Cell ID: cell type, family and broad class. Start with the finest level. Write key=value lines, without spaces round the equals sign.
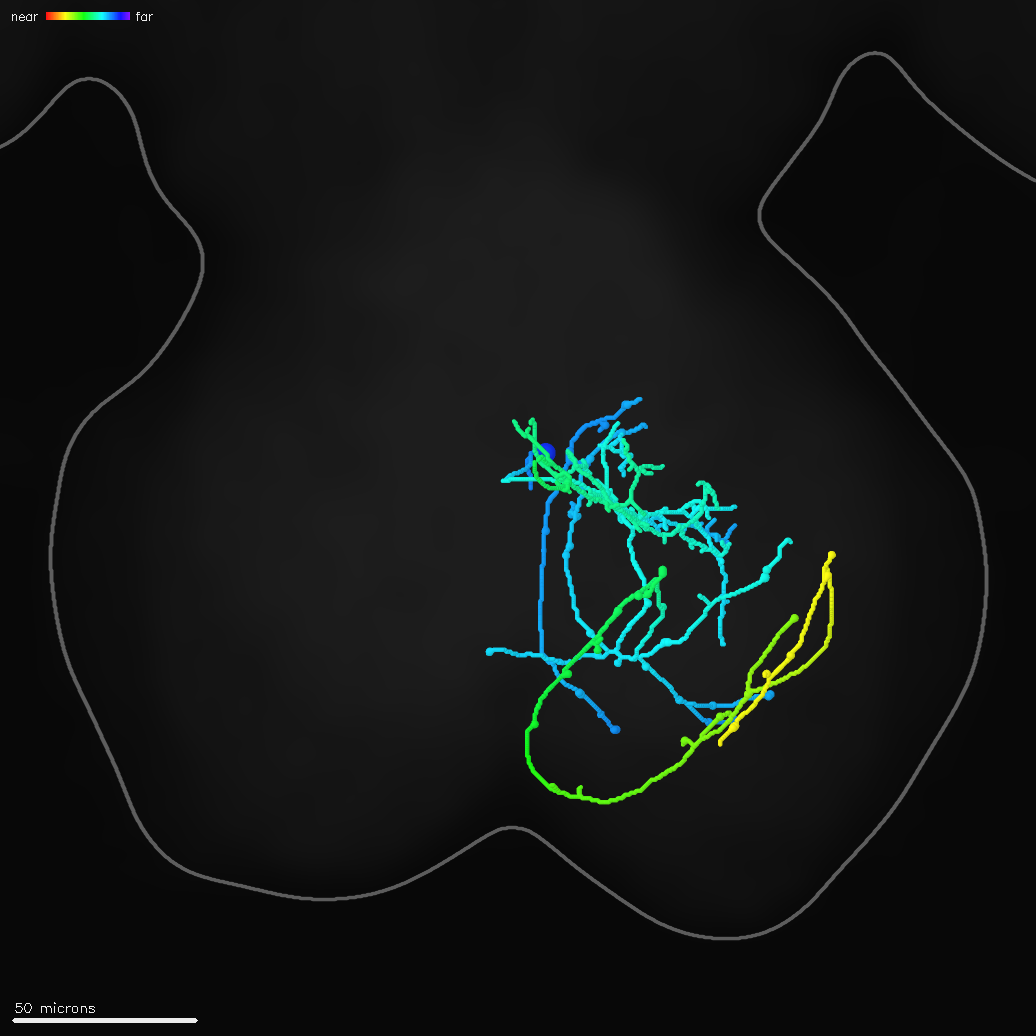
cell_type=IN12B042
family=hemilineage 12B
broad_class=nerve-cord intrinsic neuron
